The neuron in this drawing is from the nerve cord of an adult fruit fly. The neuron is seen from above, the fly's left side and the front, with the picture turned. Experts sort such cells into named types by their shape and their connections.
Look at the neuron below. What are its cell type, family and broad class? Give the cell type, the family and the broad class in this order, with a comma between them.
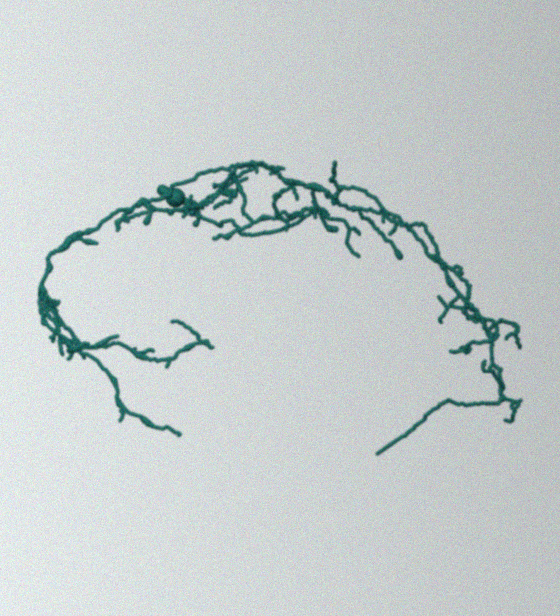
IN13A059, hemilineage 13A, nerve-cord intrinsic neuron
